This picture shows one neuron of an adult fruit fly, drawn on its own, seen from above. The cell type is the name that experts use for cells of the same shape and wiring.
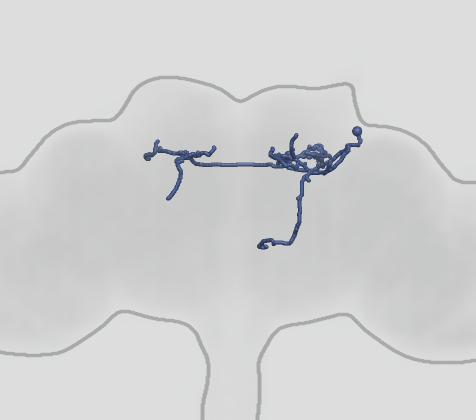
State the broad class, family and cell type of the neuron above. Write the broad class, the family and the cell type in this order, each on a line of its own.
central-brain intrinsic neuron
hemilineage AOTUv4_dorsal
CRE003_b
